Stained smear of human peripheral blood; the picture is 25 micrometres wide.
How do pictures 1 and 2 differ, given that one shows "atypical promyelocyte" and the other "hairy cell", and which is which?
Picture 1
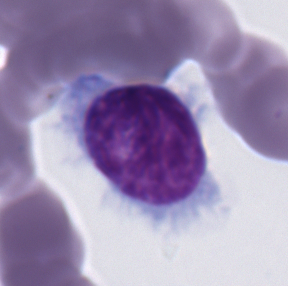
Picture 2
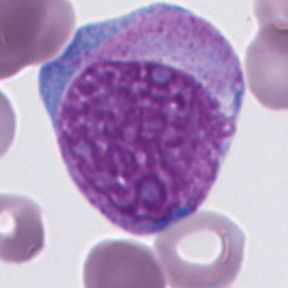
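Hairy cell's in picture 1; the atypical promyelocyte is in picture 2. The hairy cell has fine hair-like projections fringing its edge, plainest along the lower border, while the atypical promyelocyte's outline is rounded, broad at the top and narrower at the bottom. In the hairy cell the cytoplasm is scant next to the size of the nucleus, pale blue and without granules. In the atypical promyelocyte the nucleus sits in the lower part of the cell with most of the cytoplasm above it, and that cytoplasm is blue, most deeply at the left edge, with no clear vacuoles. Pale rounded nucleolus-like spots show within the atypical promyelocyte's chromatin, and its nucleus is about 15 micrometres across. Red cells lie against the hairy cell along its upper side, while one touches the atypical promyelocyte's lower edge.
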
